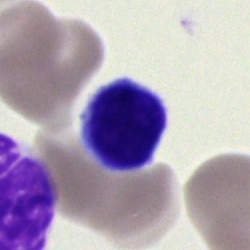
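Lymphocyte, the cell in the middle of the smear. Its outline is roughly round, with slightly flattened sides. The whole cell stains a dense, deep blue-violet, and the chromatin appears dense and dark throughout. No granules are seen in the cell.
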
